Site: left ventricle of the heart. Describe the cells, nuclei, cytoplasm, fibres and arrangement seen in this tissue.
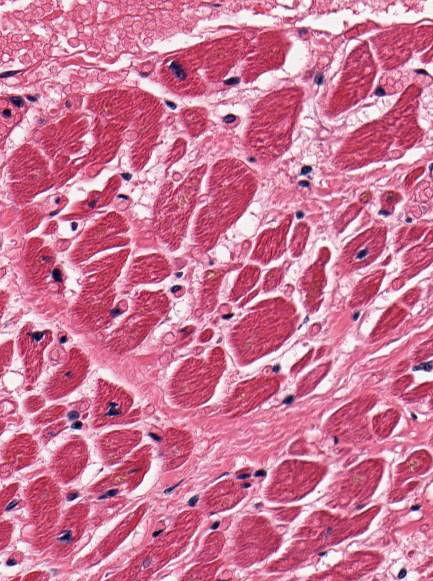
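Muscle fibres, cut mostly across or obliquely throughout the field, form rounded to polygonal pink profiles gathered into small bundles. Their cytoplasm is deeply eosinophilic, with a fine fibrillar texture. Pale pink loose connective tissue lies between the bundles and forms a broader band running diagonally through the middle of the field. Empty white clefts surround many fibres where they have pulled away from the surrounding tissue.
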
